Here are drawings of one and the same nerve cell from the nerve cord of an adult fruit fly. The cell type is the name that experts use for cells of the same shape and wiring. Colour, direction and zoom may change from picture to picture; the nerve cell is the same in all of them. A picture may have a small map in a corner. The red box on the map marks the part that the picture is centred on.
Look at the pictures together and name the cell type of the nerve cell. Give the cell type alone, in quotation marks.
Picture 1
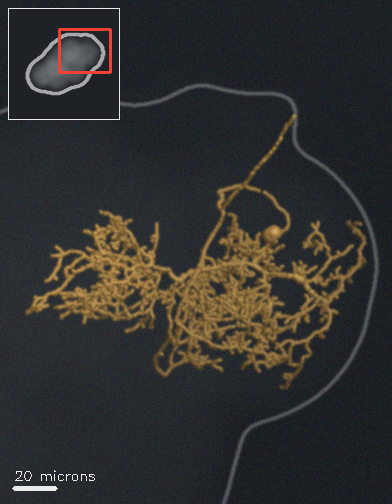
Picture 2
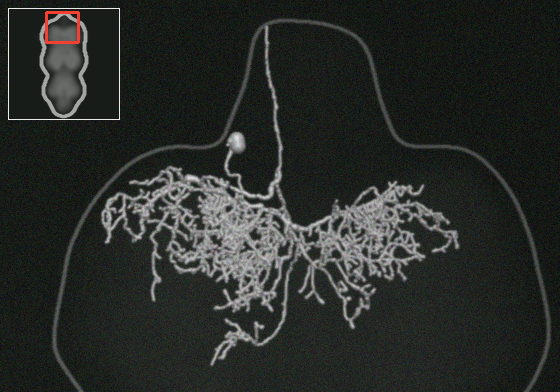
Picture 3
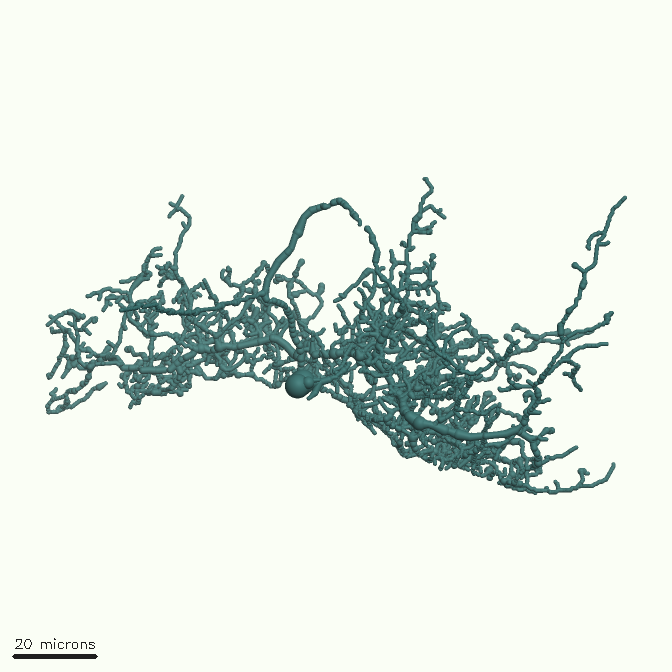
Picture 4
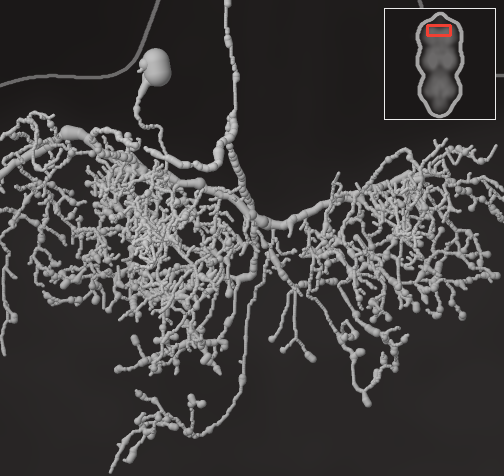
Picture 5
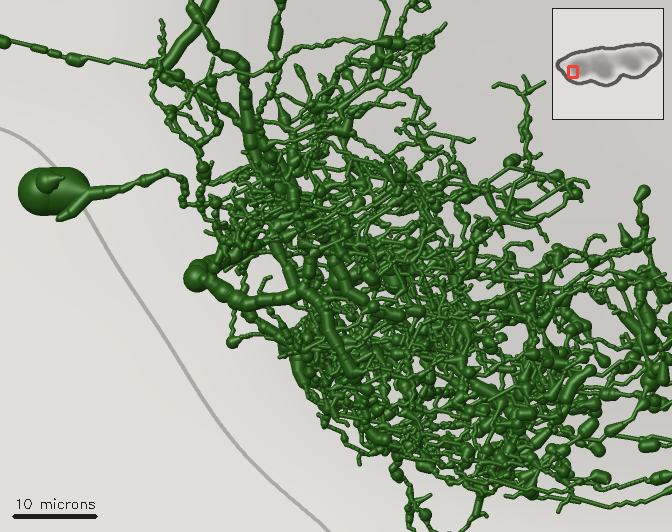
"ANXXX026"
